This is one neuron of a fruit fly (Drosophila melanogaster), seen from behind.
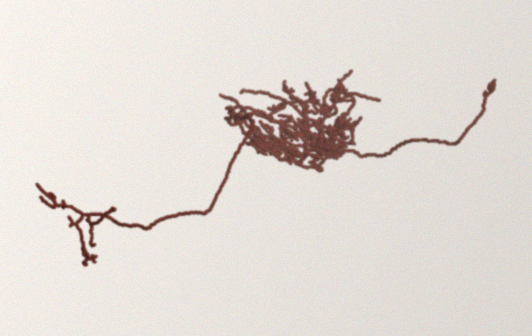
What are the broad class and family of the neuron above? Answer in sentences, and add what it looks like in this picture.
It is a descending neuron. Its family is DNge. The cell body is at the upper right of the picture. Dozens of branch ends can be seen.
